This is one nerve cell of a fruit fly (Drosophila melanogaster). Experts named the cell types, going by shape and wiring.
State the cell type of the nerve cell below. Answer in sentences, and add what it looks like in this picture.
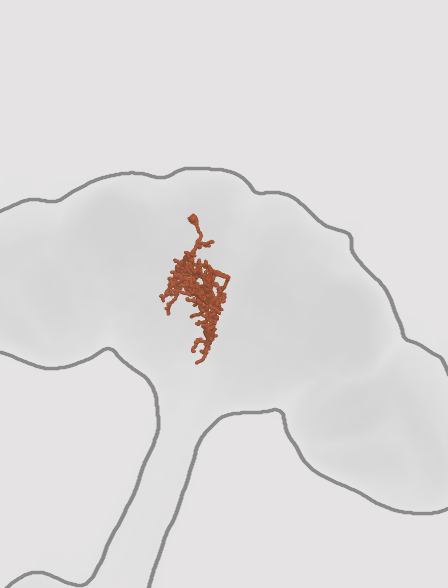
It is of cell type GNG176. Its broad class is central-brain intrinsic neuron. It lies in the brain. As drawn here it is taller than it is wide.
